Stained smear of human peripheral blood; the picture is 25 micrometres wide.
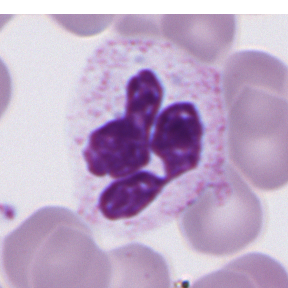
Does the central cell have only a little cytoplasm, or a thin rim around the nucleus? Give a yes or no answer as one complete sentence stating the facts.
No, the cell holds plenty of cytoplasm around the nucleus.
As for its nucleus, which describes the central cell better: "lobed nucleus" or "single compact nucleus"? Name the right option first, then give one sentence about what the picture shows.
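Lobed nucleus. The nucleus is divided into several separate lobes.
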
